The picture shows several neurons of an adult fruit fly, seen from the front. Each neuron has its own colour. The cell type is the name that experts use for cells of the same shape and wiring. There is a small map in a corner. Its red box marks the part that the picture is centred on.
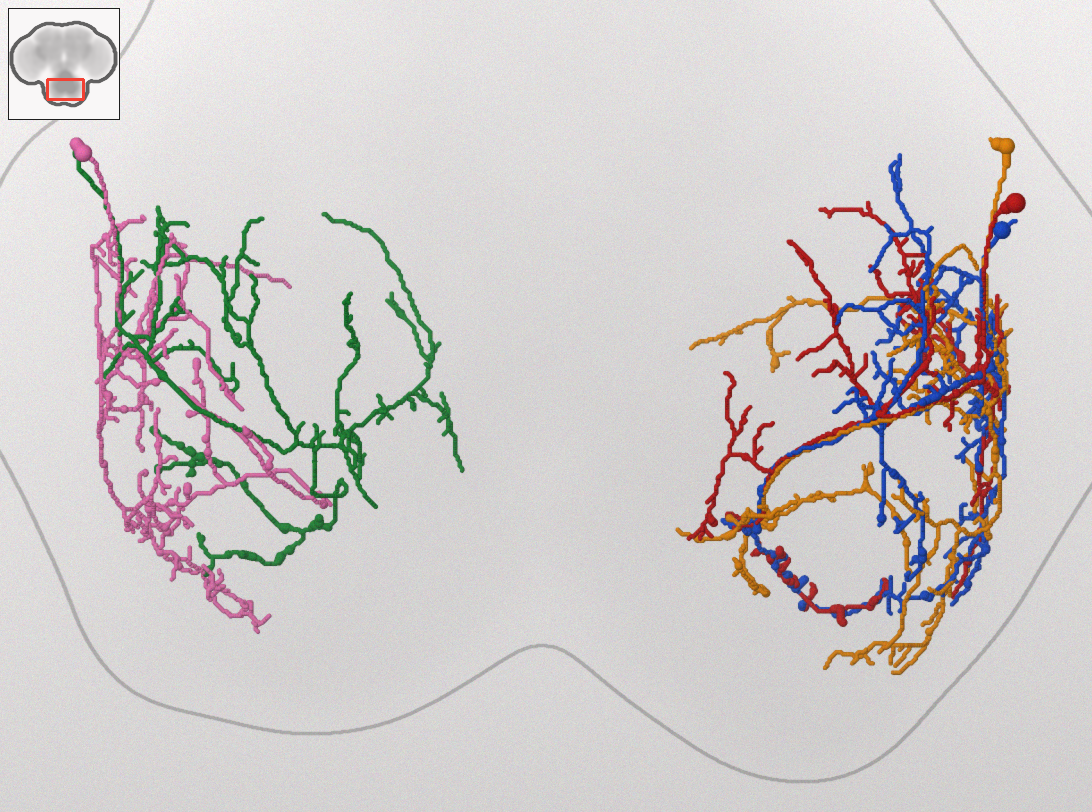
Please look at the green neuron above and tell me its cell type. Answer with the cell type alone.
IN09A063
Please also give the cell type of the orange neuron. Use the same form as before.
IN09A081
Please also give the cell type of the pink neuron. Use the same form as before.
IN09A079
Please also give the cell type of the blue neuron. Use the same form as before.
IN09A066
